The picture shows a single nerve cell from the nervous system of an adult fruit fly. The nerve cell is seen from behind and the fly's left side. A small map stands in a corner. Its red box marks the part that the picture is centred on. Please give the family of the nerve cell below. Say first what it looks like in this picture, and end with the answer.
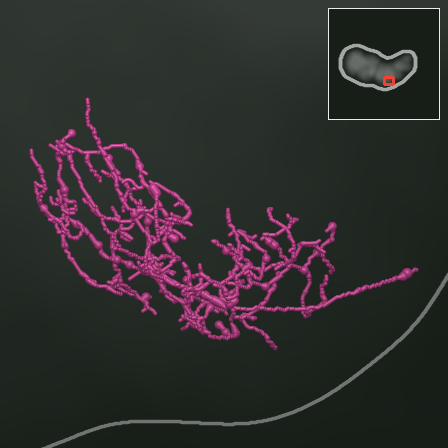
The picture shows dozens of branch ends. In this view it is wider than it is tall. This is a nerve-cord intrinsic neuron. The family is hemilineage 01B.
